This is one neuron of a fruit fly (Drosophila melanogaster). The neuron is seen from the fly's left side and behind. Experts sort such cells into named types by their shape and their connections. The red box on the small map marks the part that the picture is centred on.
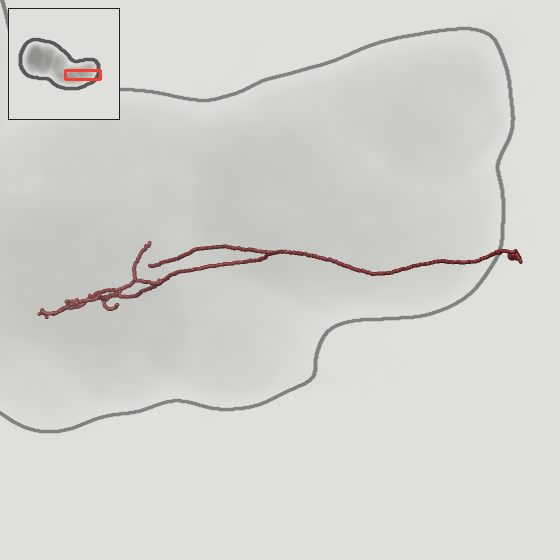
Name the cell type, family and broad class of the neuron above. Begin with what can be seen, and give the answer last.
In this view it is more than twice as wide as it is tall. Its cell type is SNpp42. Its family is called class mechanosensory proprioceptive. It is a sensory neuron entering the nerve cord.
